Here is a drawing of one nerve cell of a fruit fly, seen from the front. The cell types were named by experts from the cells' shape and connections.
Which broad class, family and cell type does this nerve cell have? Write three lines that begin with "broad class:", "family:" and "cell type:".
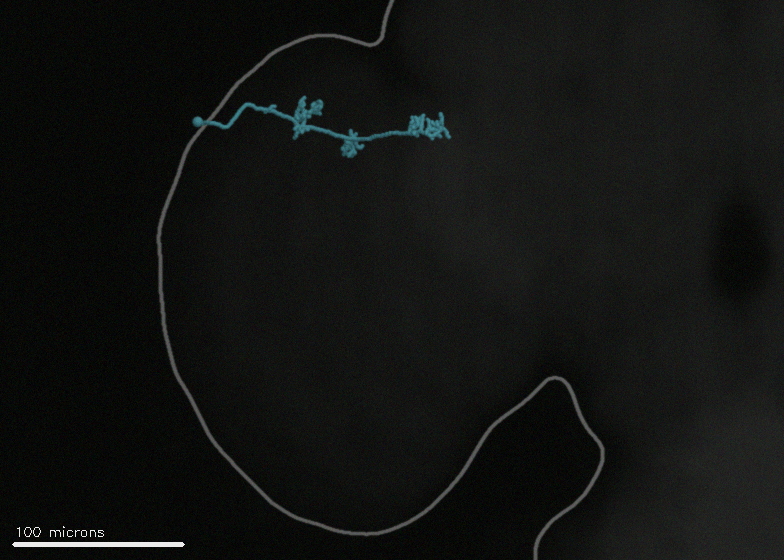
broad class: optic-lobe intrinsic neuron
family: TmY
cell type: TmY17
